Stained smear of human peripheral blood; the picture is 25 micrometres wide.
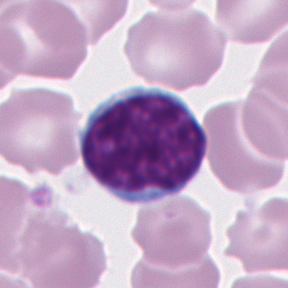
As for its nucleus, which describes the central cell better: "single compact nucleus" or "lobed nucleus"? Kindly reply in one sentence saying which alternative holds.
What its nucleus forms is one compact round, oval or kidney-shaped mass.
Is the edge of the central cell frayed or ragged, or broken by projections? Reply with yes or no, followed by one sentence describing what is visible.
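No. The outline of the cell is round and smooth.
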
